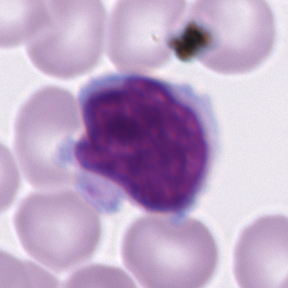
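Typical lymphocyte: the nucleated cell at the centre of a stained smear of human peripheral blood. Its outline is irregular rather than smoothly round, with ragged pale cytoplasmic tags projecting from the lower left edge. A shallow notch marks the left side of the nucleus. The cytoplasm is pale blue.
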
